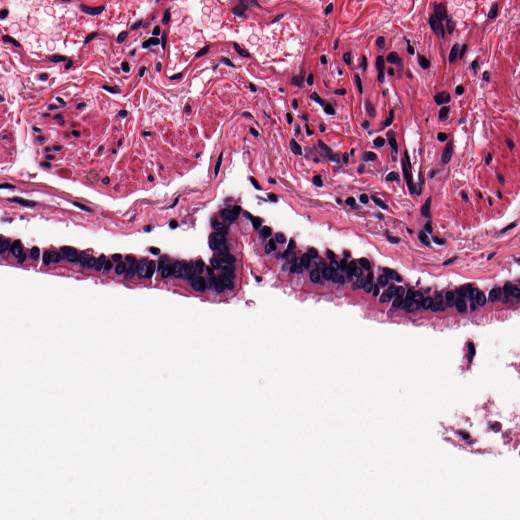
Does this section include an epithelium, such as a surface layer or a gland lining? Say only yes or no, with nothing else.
Yes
